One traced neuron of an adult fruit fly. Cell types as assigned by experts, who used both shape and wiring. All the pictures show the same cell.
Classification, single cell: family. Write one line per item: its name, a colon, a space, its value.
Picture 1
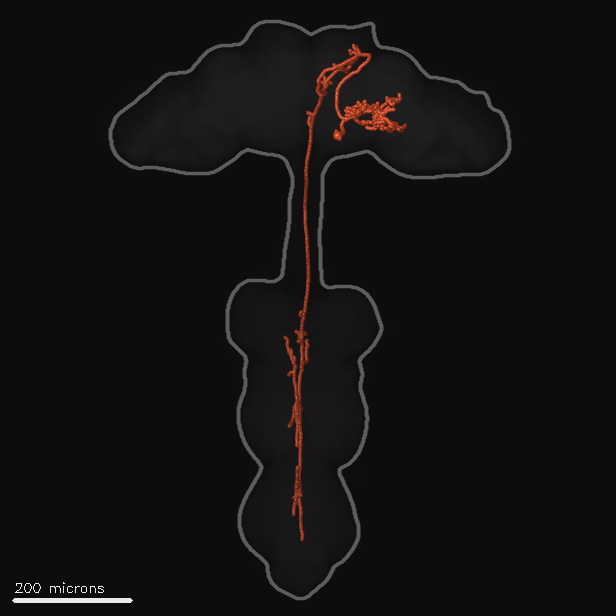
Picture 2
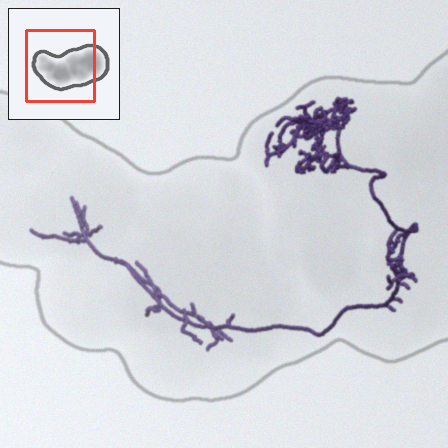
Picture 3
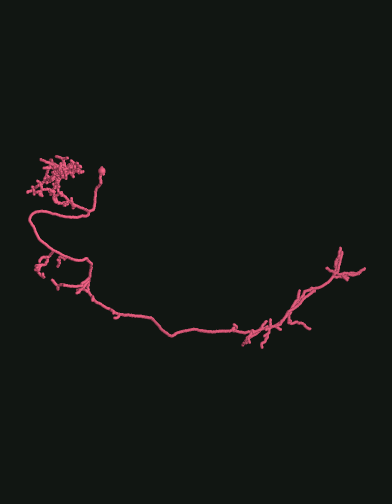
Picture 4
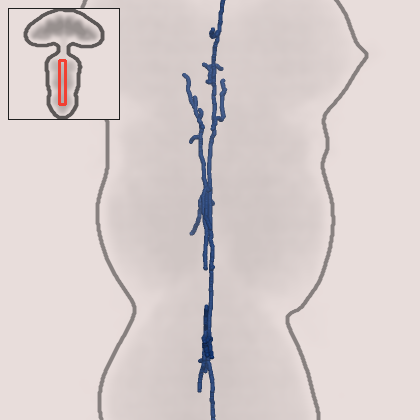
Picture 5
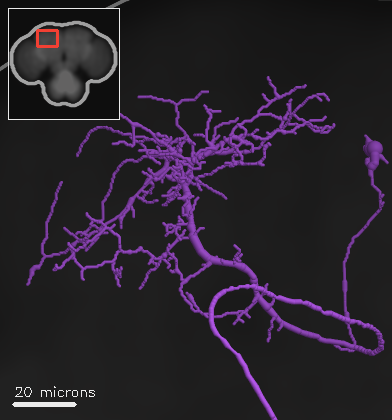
family: DNp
